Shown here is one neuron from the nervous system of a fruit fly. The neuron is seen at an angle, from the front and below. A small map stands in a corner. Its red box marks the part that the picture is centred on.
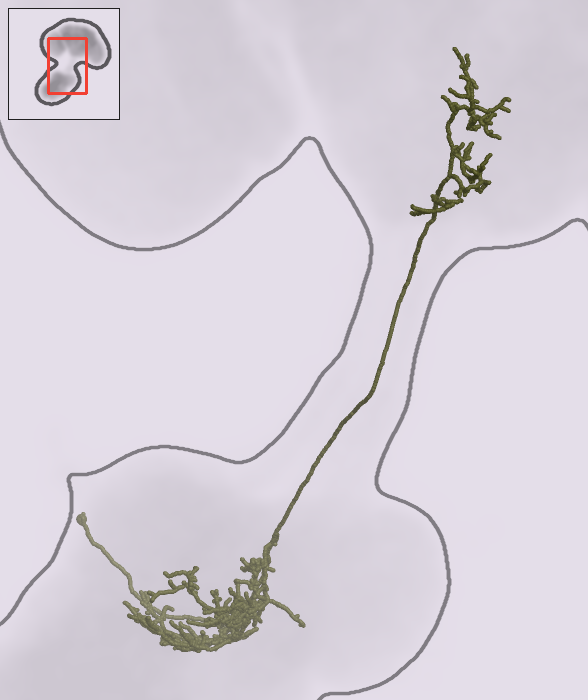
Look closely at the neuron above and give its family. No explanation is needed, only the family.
hemilineage 23B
